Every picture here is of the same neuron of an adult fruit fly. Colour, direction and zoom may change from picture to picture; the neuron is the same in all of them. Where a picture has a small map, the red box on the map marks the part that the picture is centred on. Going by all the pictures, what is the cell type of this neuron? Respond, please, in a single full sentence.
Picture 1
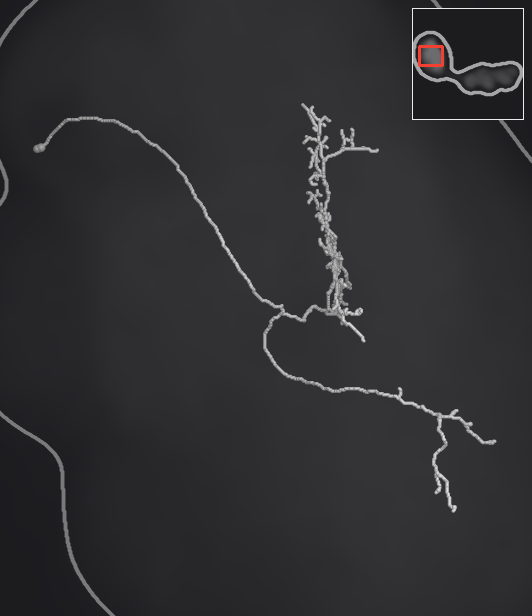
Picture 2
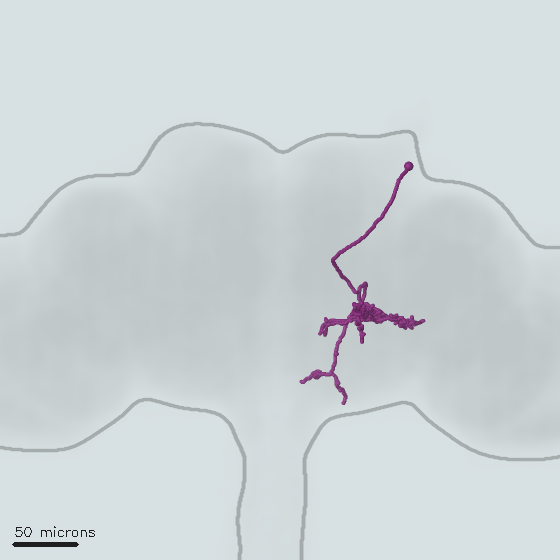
This neuron is classified under the cell type PS038.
